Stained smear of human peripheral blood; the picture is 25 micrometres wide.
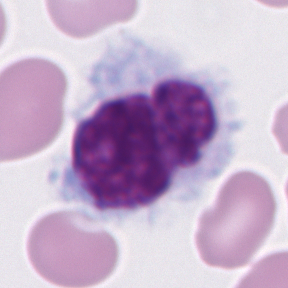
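Hairy cell, its border ragged with fine hair-like projections all round. Note the notch splitting the nucleus into two rounded lobes, the larger at lower left and the smaller at upper right. The cytoplasm is pale blue.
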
